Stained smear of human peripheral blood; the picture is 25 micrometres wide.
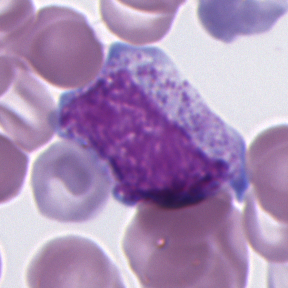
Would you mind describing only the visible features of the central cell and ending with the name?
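A single unlobed nucleus fills the lower-left part of the cell and stains deep purple, with finely stippled chromatin. Many fine purple granules are present in the cytoplasm. Along the left edge, a thin pale blue cytoplasmic fringe bulges outward. The cell is a promyelocyte.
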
